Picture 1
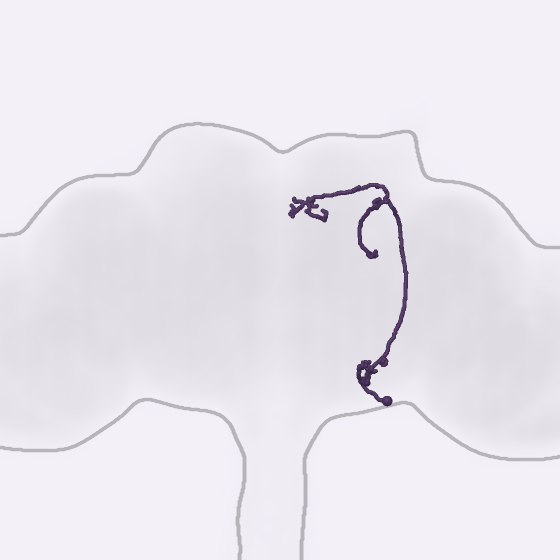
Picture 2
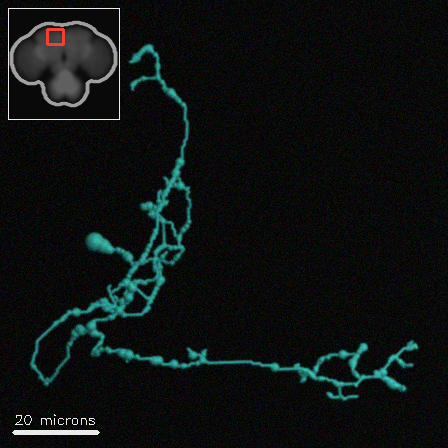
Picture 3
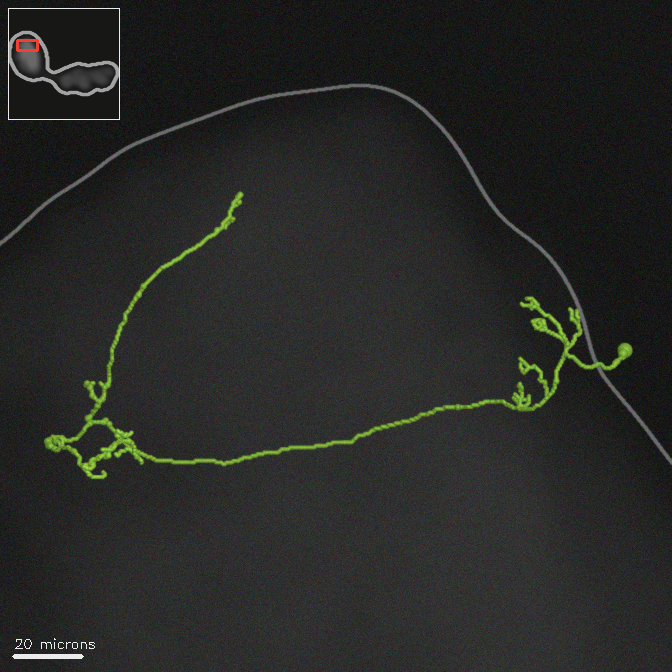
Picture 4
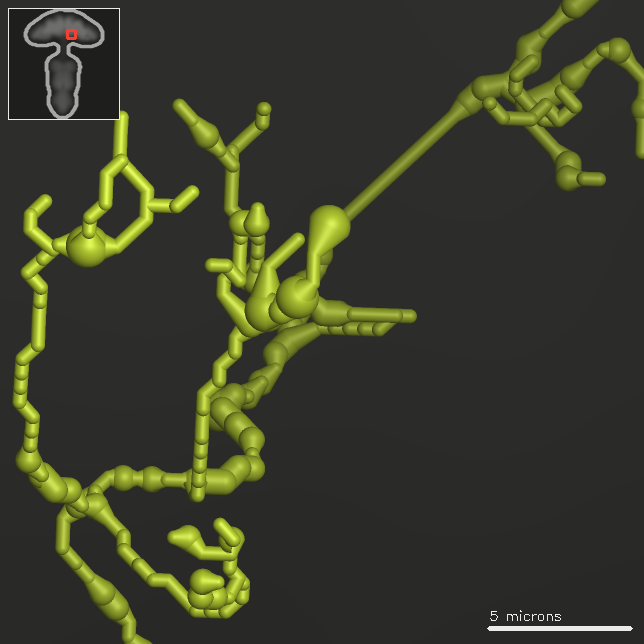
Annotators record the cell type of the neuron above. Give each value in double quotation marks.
"KCa'b'-m"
